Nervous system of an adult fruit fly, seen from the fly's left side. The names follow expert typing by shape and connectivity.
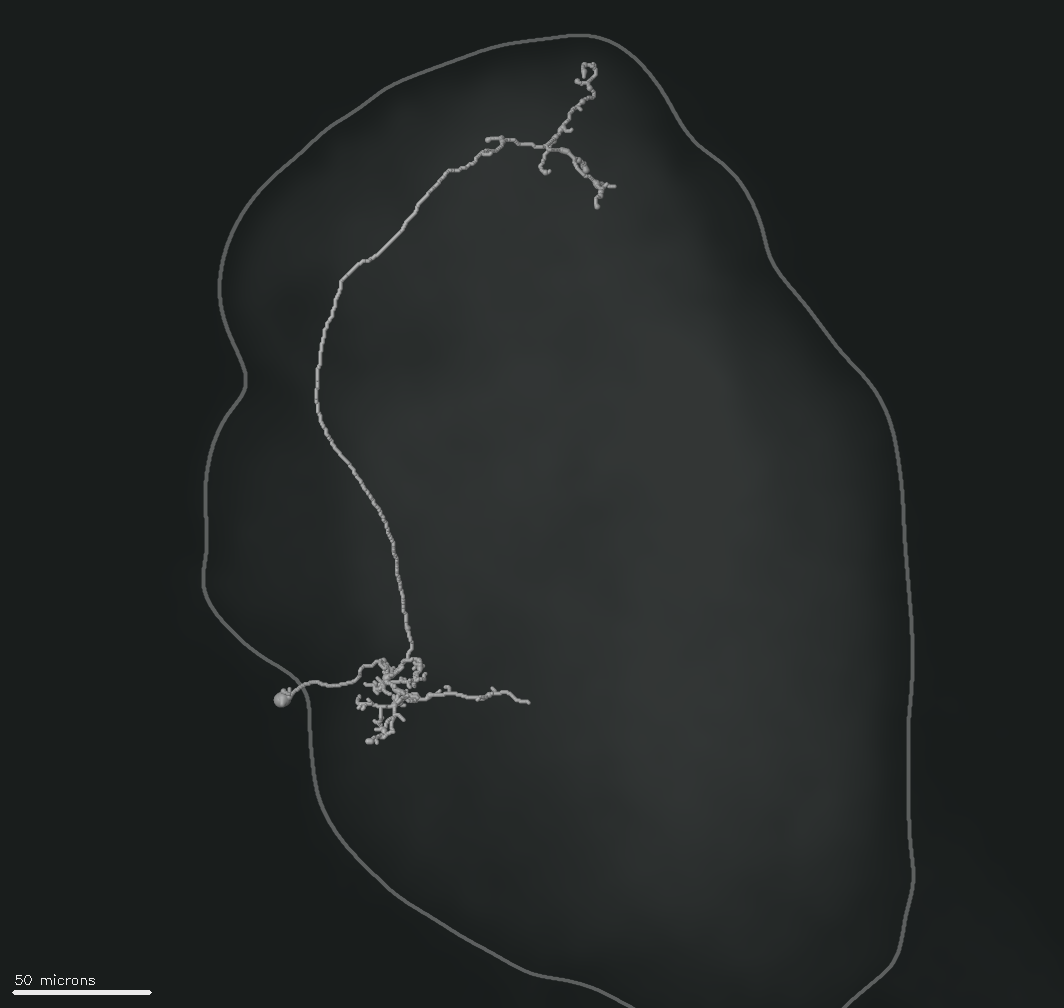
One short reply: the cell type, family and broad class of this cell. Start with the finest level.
PRW009; hemilineage FLAa2; central-brain intrinsic neuron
